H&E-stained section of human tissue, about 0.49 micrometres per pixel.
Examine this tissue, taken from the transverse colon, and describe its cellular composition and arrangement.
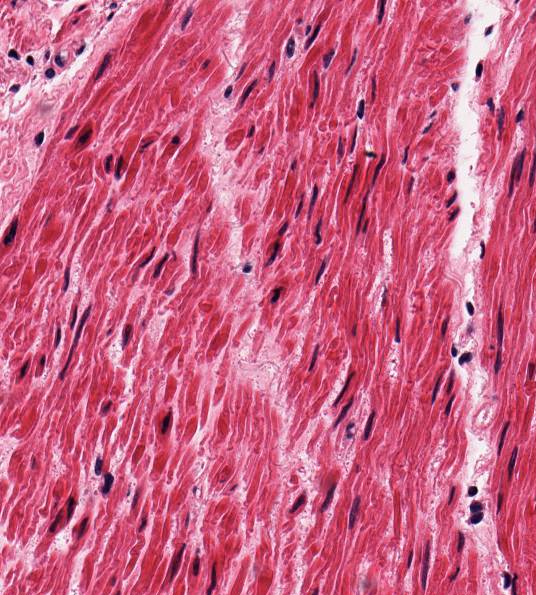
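First, the lie: the elongated cells run steeply from the lower left toward the upper right. Next, their nuclei: dark purple, slender and cigar-shaped, lying along the long axis of the cells. Then the cytoplasm, which stains a deep red-pink. Finally, a few small, round, dark nuclei lie beside the white cleft on the right.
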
